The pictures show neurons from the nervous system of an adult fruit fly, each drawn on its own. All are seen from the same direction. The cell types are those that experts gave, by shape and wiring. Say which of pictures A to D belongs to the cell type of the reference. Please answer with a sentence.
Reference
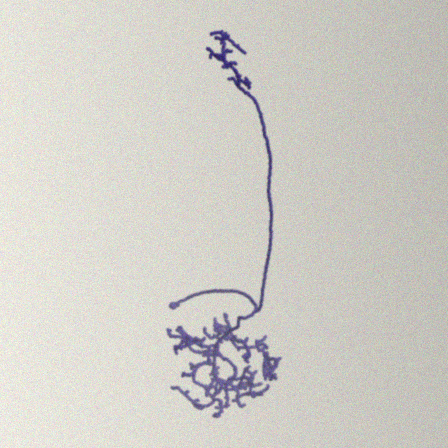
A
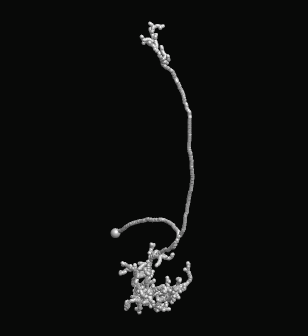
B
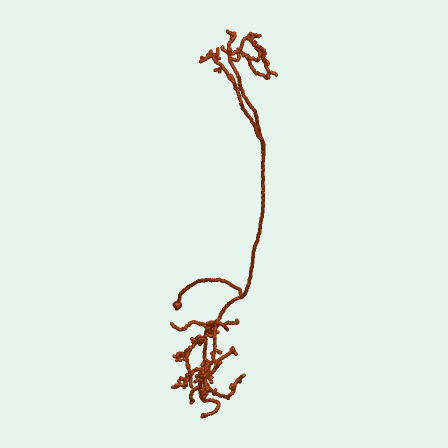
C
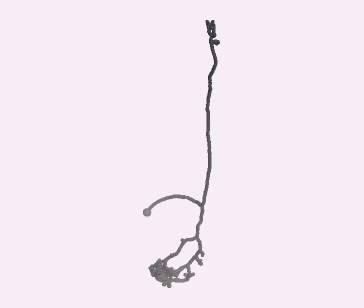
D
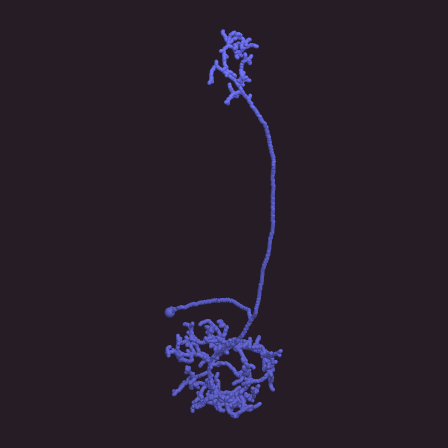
The neuron in picture A is of the same cell type.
